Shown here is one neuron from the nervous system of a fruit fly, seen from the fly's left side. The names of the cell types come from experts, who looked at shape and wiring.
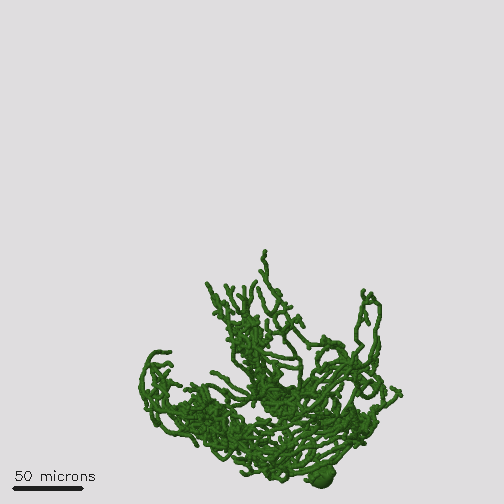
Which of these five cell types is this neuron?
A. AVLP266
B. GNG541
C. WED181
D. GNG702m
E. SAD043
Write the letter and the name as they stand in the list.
D. GNG702m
